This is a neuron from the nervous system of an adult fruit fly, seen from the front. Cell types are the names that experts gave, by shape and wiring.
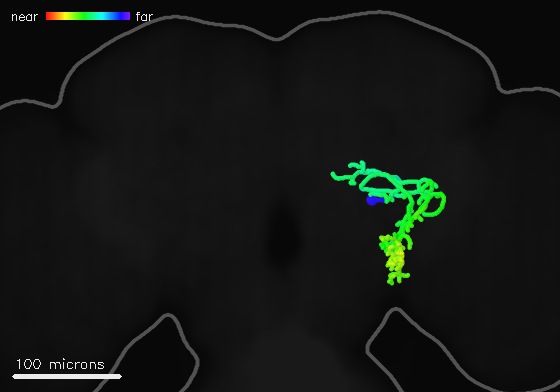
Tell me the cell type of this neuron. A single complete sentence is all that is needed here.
It is the cell type CB2472 to which this neuron belongs.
